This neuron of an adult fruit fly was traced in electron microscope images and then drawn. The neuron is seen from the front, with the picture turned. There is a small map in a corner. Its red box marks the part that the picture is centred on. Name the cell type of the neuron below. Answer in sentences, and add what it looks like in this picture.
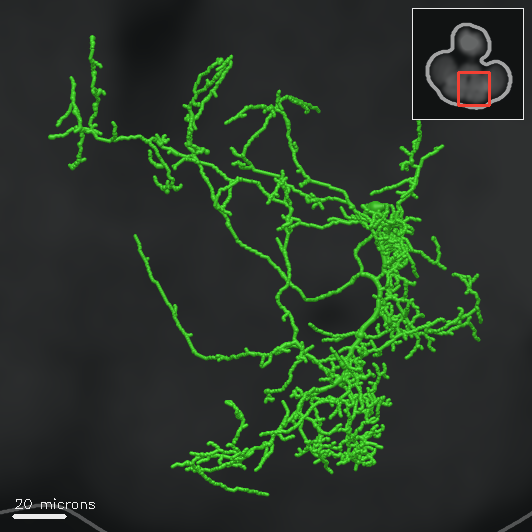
The cell type is SIP137m_a. This is a central-brain intrinsic neuron. From top to bottom in the picture it spans about 180 microns. The picture shows more than a hundred branch ends.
